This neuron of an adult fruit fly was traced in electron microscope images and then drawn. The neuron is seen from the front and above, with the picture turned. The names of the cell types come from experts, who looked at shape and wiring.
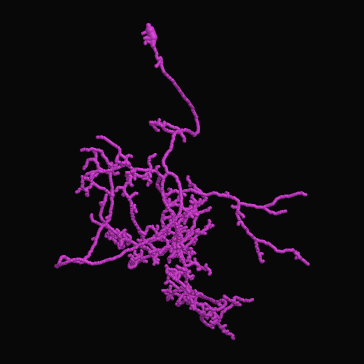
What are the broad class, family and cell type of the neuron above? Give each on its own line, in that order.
nerve-cord intrinsic neuron
hemilineage 02A
IN02A020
